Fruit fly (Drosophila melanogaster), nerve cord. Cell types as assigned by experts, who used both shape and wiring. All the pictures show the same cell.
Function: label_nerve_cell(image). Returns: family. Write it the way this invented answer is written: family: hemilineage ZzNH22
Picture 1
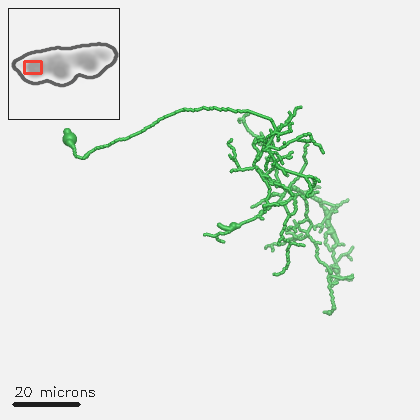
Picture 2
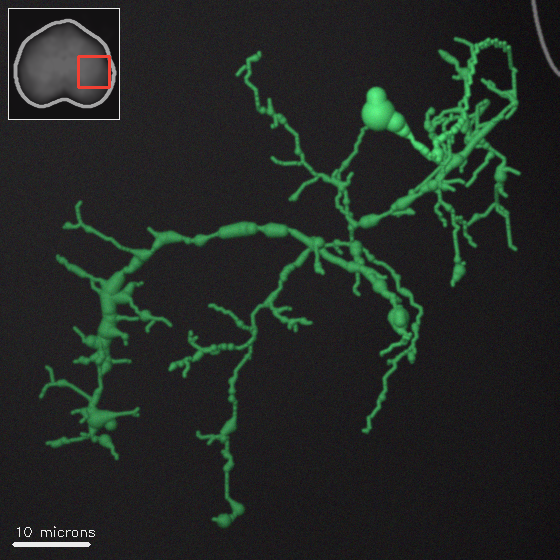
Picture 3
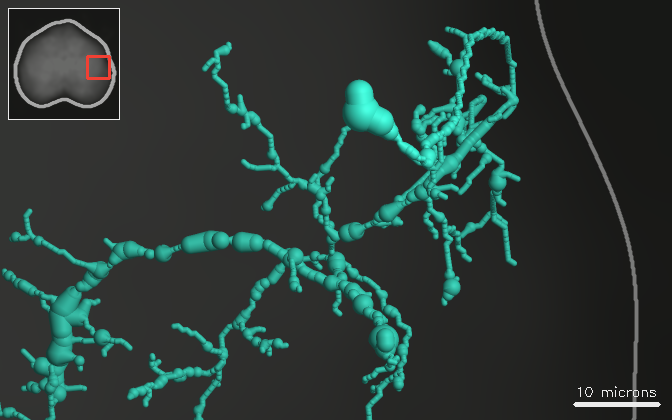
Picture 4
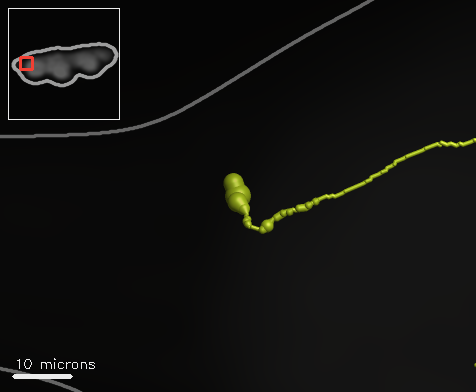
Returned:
family: hemilineage 19A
